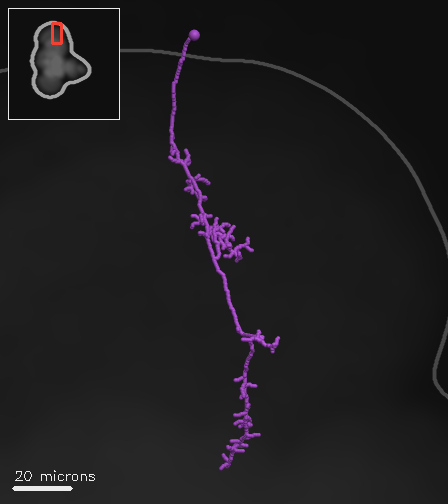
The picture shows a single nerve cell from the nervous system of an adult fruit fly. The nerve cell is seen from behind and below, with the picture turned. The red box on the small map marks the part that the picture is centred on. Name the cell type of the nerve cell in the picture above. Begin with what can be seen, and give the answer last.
The cell body is at the top of the picture. From top to bottom in the picture it spans about 160 microns. Its broad class is optic-lobe intrinsic neuron. Its cell type is TmY5a.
